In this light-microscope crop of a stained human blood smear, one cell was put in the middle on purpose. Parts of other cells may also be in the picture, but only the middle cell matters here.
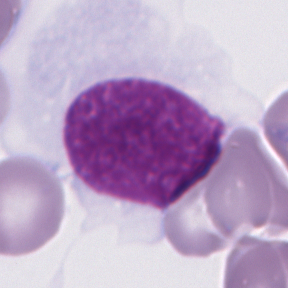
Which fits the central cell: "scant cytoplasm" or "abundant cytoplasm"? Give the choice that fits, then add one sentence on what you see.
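Abundant cytoplasm. The cytoplasm is abundant and very pale greyish-blue.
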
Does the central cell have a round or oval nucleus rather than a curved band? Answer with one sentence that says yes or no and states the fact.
Yes, the cell has a nucleus shaped as one compact round or oval mass.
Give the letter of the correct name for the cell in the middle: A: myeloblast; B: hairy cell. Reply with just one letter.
B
